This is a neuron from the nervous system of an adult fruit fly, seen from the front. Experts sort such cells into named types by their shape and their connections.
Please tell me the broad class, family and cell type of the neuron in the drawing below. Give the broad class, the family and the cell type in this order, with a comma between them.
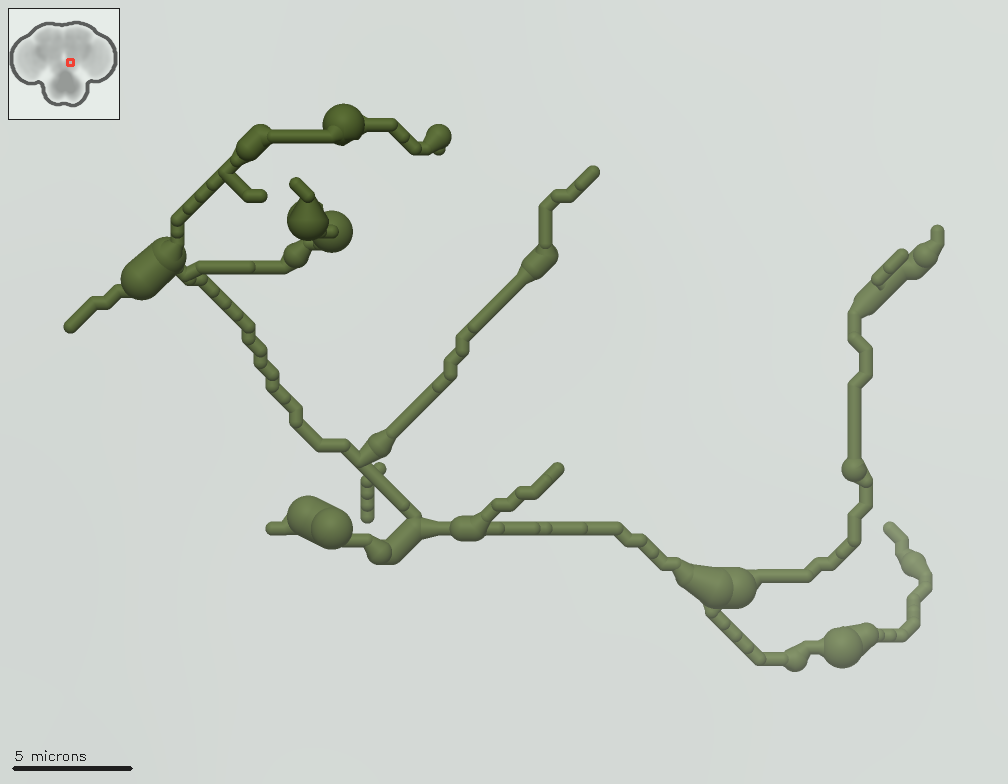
central-brain intrinsic neuron, hemilineage TRdm, PRW015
